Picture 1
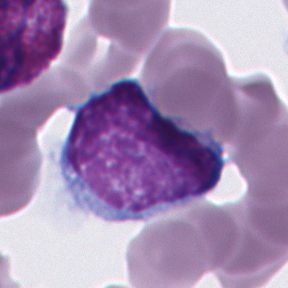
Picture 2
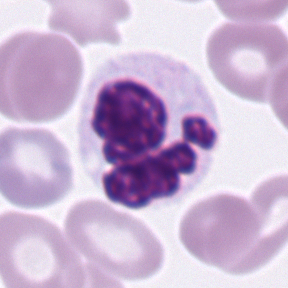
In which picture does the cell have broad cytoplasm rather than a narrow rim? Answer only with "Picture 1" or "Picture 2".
Picture 2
